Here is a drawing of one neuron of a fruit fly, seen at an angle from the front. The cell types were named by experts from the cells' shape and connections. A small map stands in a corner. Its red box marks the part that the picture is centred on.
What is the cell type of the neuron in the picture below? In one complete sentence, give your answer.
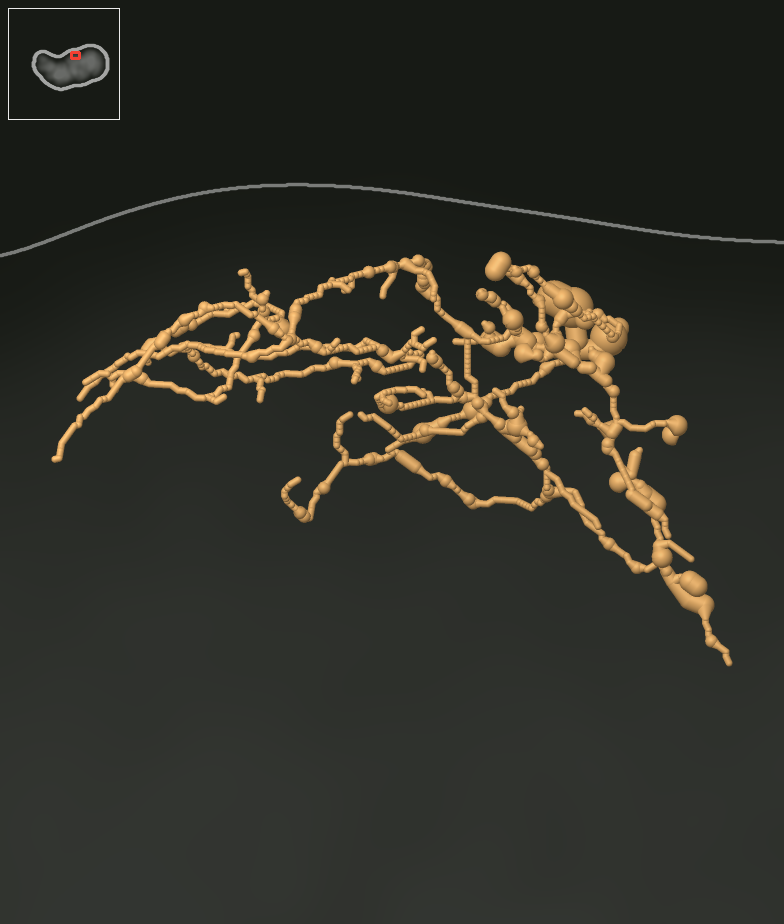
It is CB2517 that is the cell type of the neuron.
